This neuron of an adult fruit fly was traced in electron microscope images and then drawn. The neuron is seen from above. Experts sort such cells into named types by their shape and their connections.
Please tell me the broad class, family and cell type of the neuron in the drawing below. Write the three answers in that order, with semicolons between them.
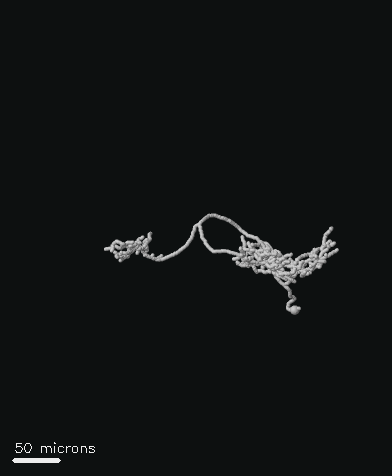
central-brain intrinsic neuron; hemilineage SMPpv2_dorsal; SLP355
